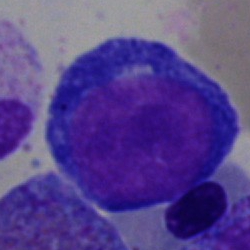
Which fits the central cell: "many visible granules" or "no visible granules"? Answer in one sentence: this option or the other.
It is a cytoplasm without any visible granules that this cell has.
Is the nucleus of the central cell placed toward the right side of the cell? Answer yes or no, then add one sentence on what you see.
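Yes. The cytoplasm forms a rim that is wider on the upper left than on the lower right.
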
